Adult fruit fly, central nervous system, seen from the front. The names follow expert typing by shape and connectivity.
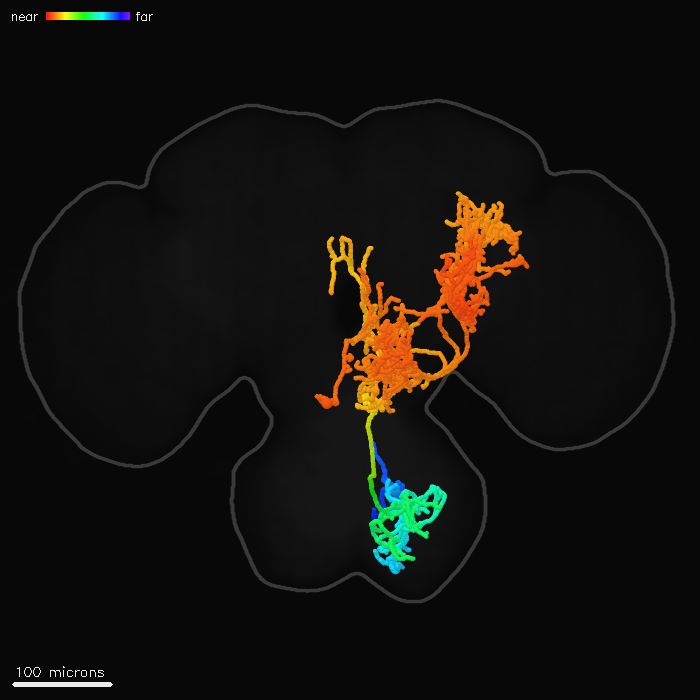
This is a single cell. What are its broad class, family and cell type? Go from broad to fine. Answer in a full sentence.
A descending neuron of the DNg family, type DNg104.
